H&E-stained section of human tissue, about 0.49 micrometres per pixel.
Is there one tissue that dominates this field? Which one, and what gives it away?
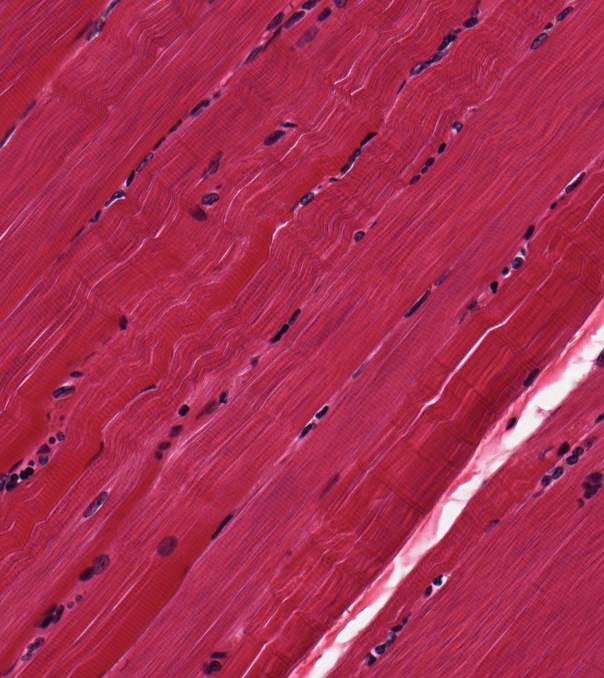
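Skeletal muscle. Long parallel fibres run diagonally across the whole field, lower left to upper right. Fine cross-striations throughout. Nuclei dark, elongated, at fibre edges, aligned with the long axis. Cytoplasm deeply and evenly eosinophilic, strong pink-red.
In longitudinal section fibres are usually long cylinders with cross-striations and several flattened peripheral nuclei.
Cross-striations and edge-placed nuclei separate it from smooth muscle of an artery wall.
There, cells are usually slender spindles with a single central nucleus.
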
